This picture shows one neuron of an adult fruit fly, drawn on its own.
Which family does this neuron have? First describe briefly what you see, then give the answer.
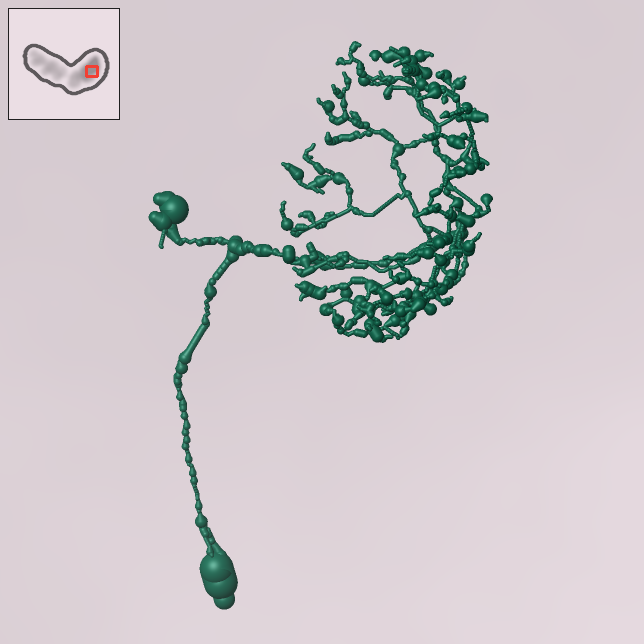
The picture shows dozens of branch ends. In this view it is taller than it is wide. It is a central-brain intrinsic neuron. Its family is hemilineage EBa1.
